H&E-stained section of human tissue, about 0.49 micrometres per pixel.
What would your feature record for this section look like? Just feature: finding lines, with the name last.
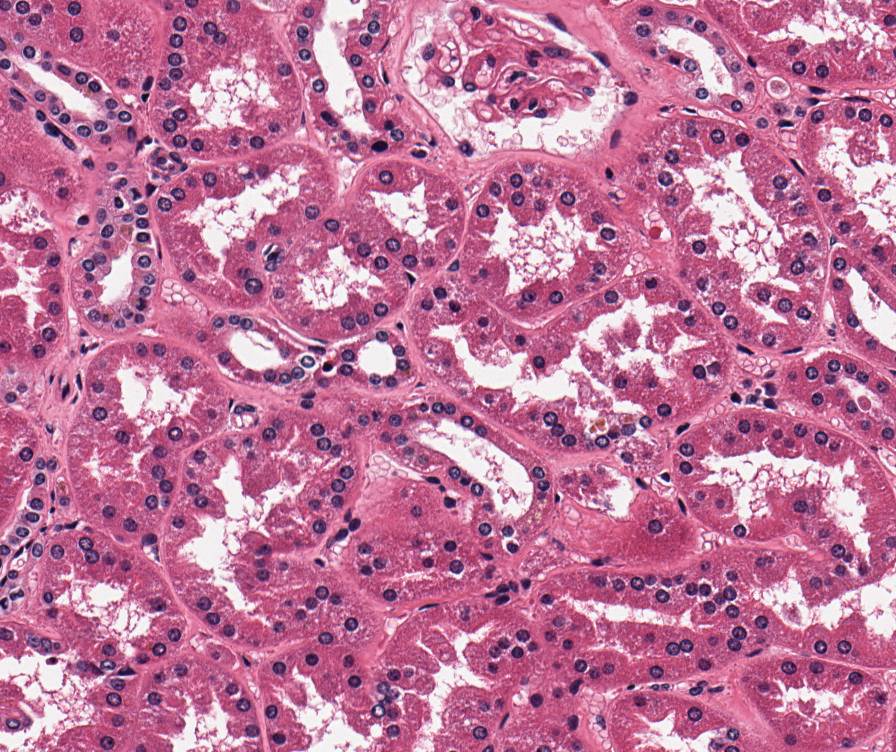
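Arrangement: closely packed tubules cut in many planes, very little between them
Main lining: single layer of tall cuboidal cells, abundant granular pink cytoplasm
Smaller tubules: a few, e.g. left of centre, with paler cells, more crowded nuclei, clean open lumens
Interstitium: thin pink septa, scattered small dark spindle nuclei
Name: renal cortex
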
